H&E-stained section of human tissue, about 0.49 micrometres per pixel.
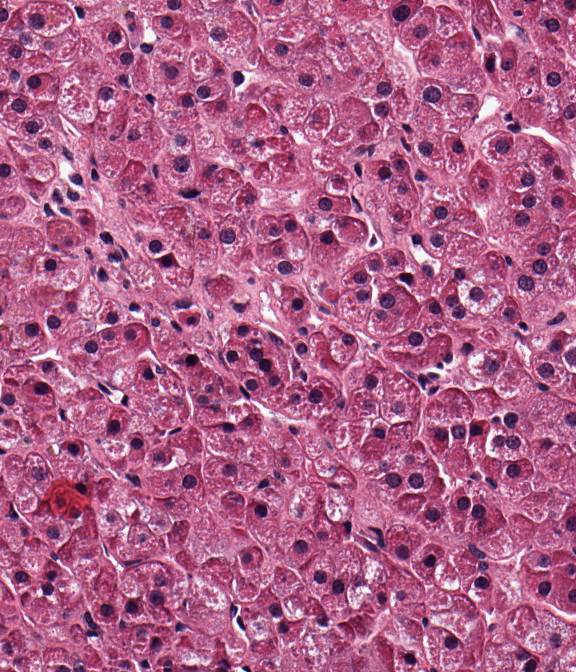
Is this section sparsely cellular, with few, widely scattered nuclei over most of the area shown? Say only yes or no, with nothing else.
No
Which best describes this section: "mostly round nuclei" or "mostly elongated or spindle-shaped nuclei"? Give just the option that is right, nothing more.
Mostly round nuclei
